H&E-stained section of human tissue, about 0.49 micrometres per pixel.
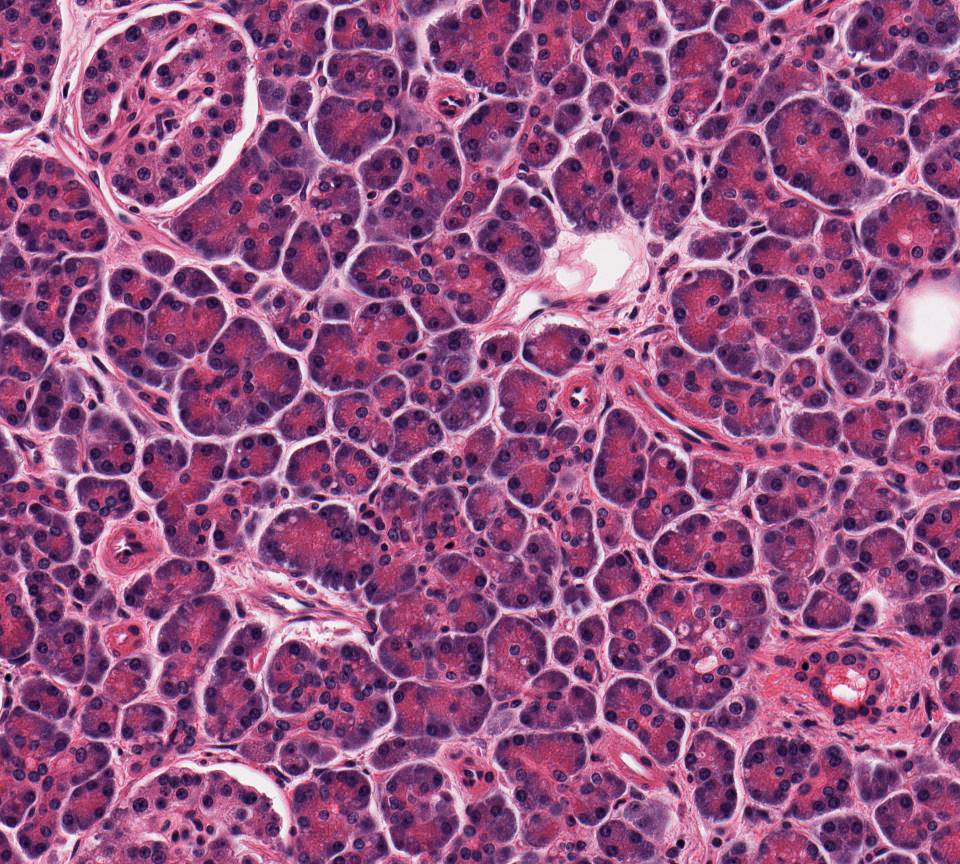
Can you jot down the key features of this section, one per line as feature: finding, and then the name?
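Arrangement: closely packed rounded acini grouped into lobules
Septa: thin, pink and fibrous, between lobules
Acinar cells: pyramidal
Cytoplasm: dark purple at the base, pink-red and granular toward the apex
Nuclei: round, toward the cell base, near the outer edge of each acinus
Nuclear size and shape: fairly uniform
Name: pancreas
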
